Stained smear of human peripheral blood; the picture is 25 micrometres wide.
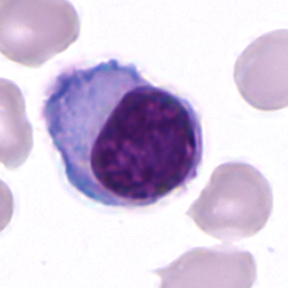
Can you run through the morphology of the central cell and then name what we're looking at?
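A round to oval nucleus with a smooth, unindented outline lies off-centre, pushed against the right side of the cell. The nucleus is about 9 micrometres across, with dark purple, coarsely clumped chromatin. The cytoplasm is deeper blue at its outer margin and paler toward the nucleus. This is a plasma cell.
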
